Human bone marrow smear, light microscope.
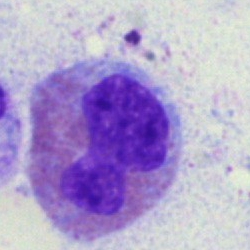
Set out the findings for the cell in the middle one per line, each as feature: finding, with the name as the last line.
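Outline: roughly round and smooth.
Nucleus: deeply notched on its left side, so kidney-like.
Cytoplasm edge: a paler bluish rim running along the outside.
Vacuoles: none visible in the cytoplasm.
Name: eosinophil.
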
